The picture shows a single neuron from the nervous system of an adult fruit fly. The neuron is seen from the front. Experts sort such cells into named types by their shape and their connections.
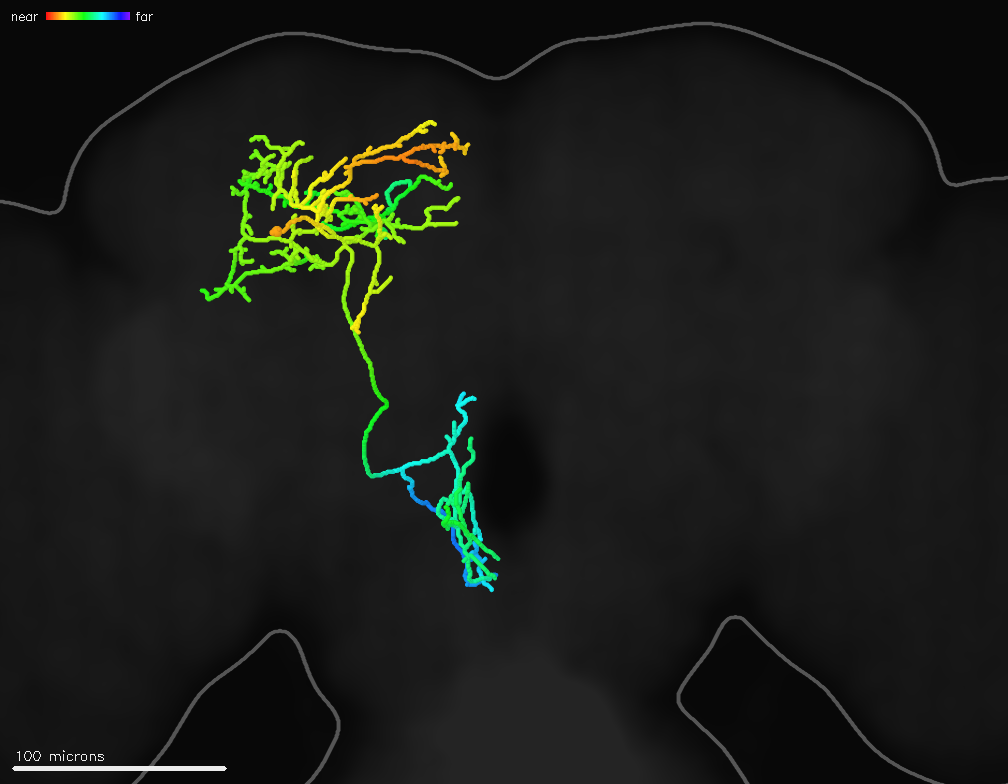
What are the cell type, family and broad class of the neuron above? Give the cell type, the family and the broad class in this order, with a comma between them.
SIP024, hemilineage CREa2_ventral, central-brain intrinsic neuron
